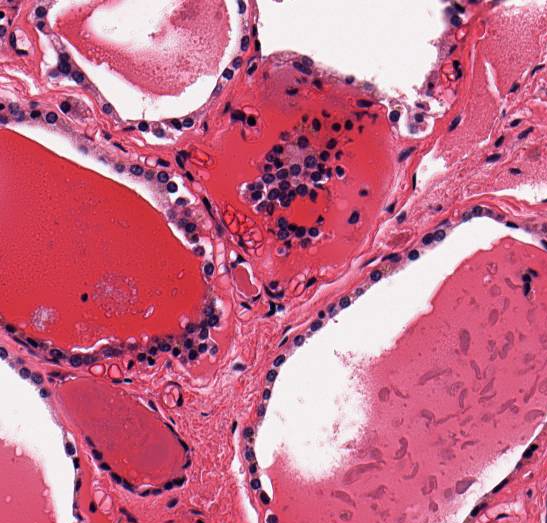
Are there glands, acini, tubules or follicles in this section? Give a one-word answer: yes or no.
Yes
